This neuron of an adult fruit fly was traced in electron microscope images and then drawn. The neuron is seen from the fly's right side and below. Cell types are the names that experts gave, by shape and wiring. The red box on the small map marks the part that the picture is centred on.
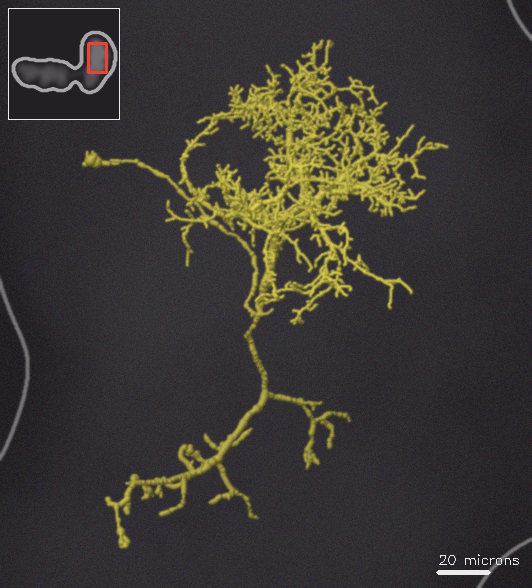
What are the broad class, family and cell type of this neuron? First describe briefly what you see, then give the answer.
From top to bottom in the picture it spans about 200 microns. More than a hundred branch ends can be seen. This is a central-brain intrinsic neuron. The family is hemilineage DM6_central2. Its cell type is PVLP141.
